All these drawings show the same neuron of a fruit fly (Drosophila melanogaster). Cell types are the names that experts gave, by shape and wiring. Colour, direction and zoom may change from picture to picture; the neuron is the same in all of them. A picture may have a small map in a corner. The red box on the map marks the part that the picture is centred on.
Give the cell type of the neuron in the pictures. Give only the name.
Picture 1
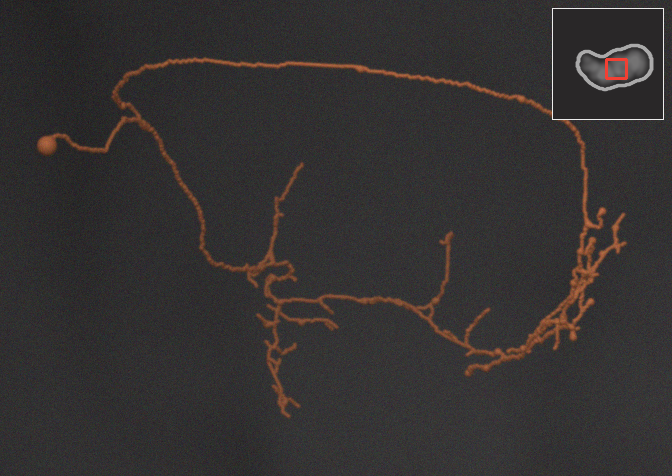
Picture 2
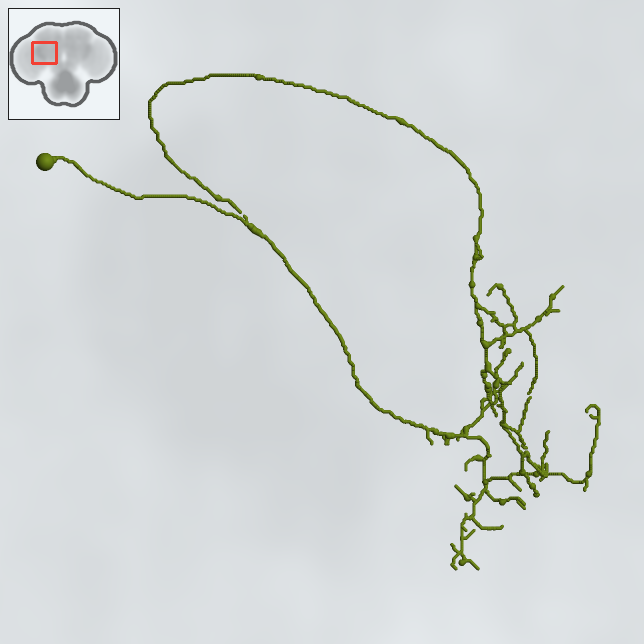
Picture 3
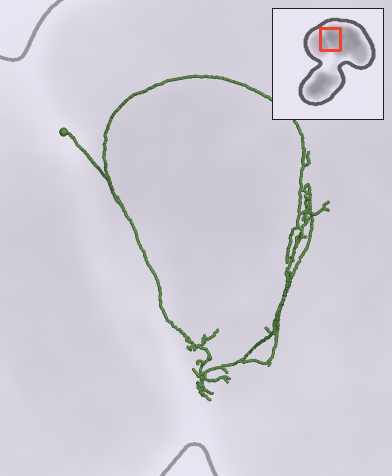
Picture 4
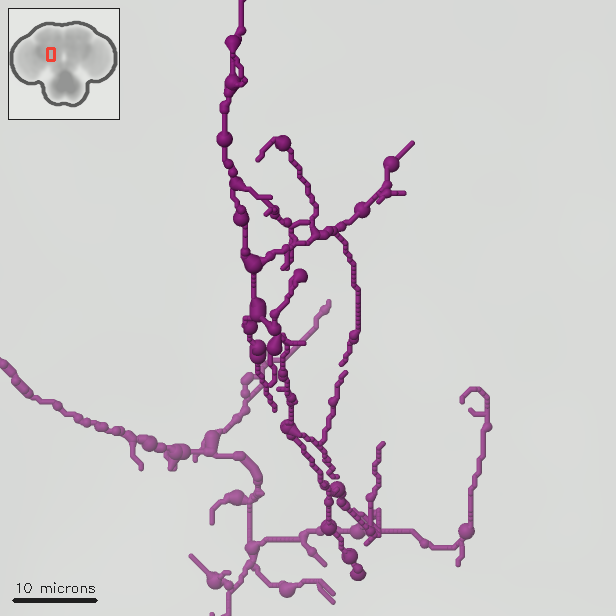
WED040_a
